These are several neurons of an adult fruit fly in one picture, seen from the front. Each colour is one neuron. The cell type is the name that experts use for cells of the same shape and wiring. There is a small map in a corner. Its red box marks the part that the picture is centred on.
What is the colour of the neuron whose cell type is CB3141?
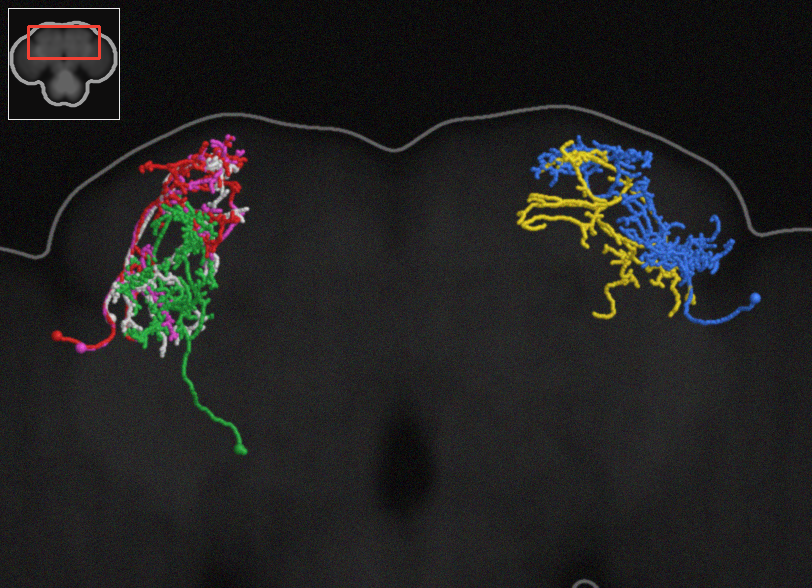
white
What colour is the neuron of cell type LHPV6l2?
green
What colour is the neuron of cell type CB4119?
blue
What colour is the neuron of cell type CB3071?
yellow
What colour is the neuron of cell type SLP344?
red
